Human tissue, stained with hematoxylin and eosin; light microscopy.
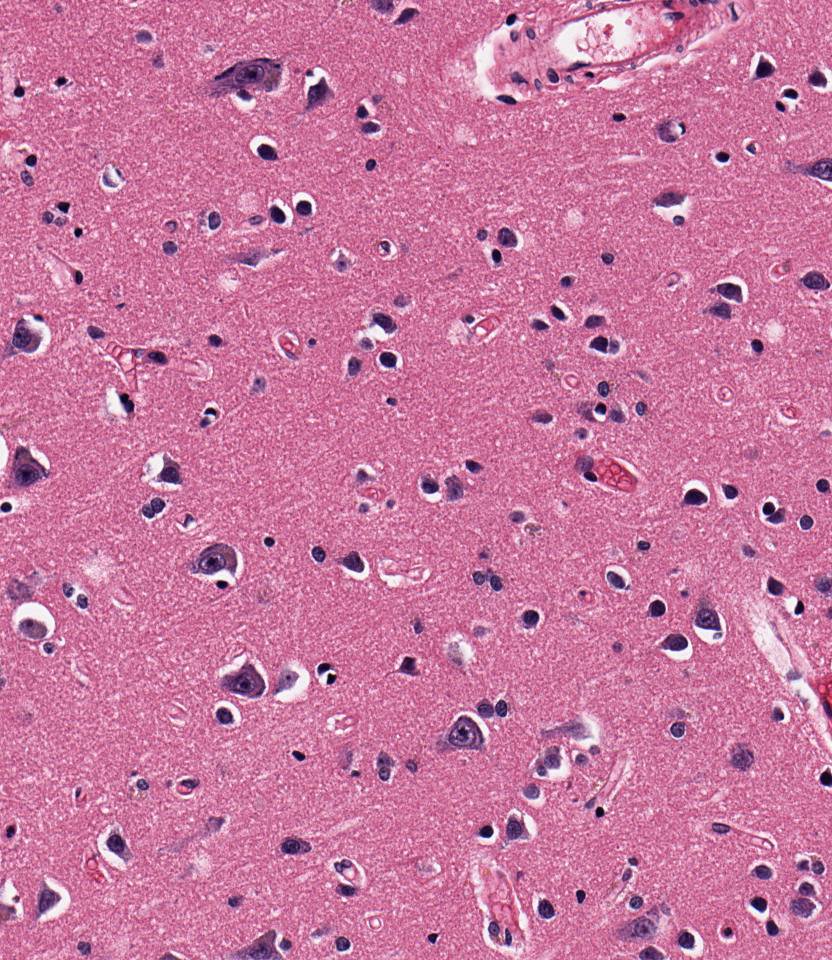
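Cerebral cortex, haematoxylin and eosin stain. Cells lie singly, spread evenly through a finely granular pink background, and no glands or epithelium appear anywhere. Large neurons with angular, triangular cell bodies are scattered across the field. Small cells with round, dark nuclei and scant cytoplasm greatly outnumber them. Small capillaries holding red blood cells lie among the cells, one just right of centre.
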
